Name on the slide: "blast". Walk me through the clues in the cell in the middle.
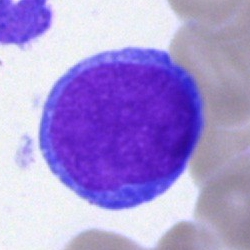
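This is a blast, and it can be checked point by point.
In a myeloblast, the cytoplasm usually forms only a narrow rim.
First point, in favour: the cytoplasm here is likewise a narrow rim around the nucleus.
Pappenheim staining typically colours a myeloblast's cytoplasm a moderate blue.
Second point, against: this rim is deep blue rather than moderate blue. Third, the chromatin is finely stippled and spread evenly across the nucleus. Last, the cytoplasm shows neither granules nor vacuoles.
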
